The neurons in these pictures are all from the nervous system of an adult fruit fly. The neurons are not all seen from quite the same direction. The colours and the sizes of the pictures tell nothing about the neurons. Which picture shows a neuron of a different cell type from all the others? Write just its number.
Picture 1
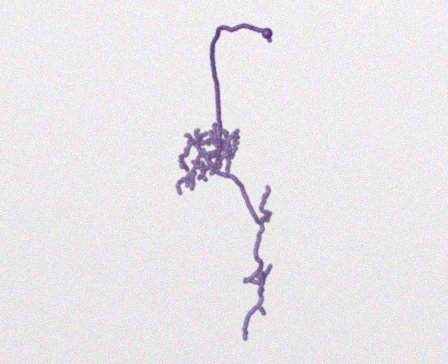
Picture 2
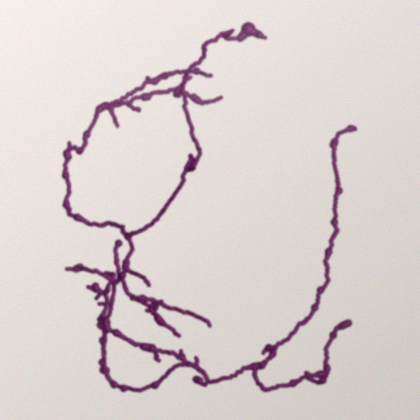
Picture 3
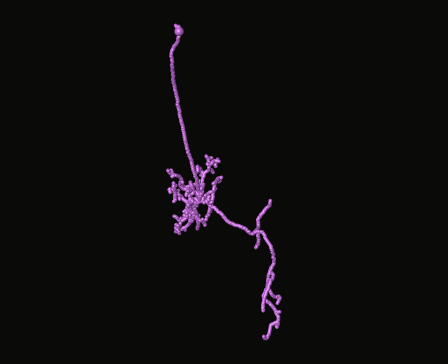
2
